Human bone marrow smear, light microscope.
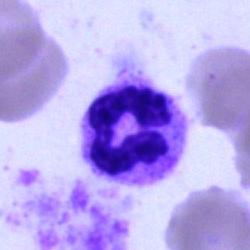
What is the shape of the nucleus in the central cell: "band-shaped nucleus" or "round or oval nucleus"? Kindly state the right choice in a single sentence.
The nucleus takes the form of a curved band with no separate lobes.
